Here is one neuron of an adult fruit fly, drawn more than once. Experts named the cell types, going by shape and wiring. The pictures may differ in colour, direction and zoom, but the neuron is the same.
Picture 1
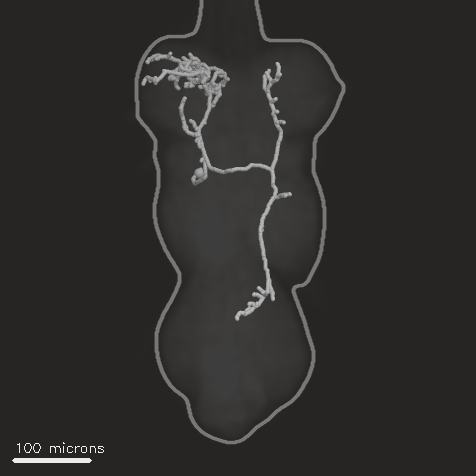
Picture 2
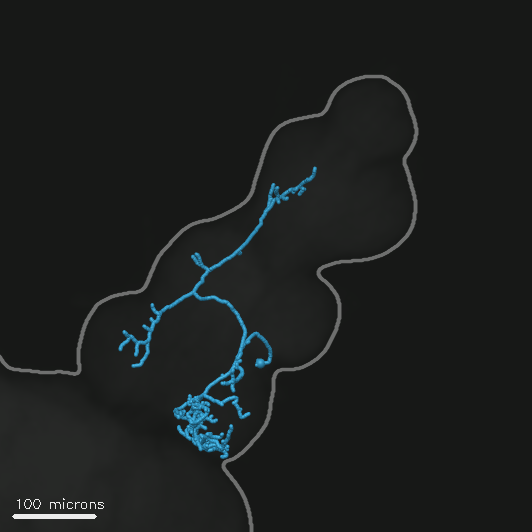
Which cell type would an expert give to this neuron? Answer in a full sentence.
The cell type is IN08B042.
